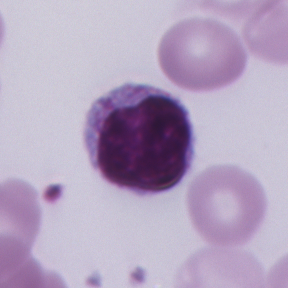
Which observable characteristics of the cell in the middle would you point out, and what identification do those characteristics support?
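First the nucleus: a shallow notch marks its upper edge, and no nucleoli can be seen. Next the cytoplasm: it forms a narrow rim, widest on the upper left, and contains no vacuoles. The cell is a large granular lymphocyte.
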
